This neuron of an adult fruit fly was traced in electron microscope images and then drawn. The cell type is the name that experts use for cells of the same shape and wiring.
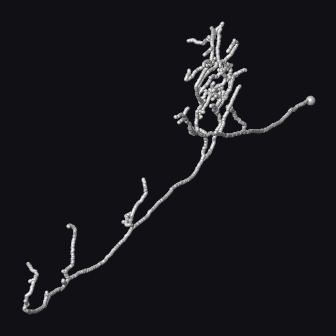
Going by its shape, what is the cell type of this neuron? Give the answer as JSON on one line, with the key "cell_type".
{"cell_type": "IN05B070"}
